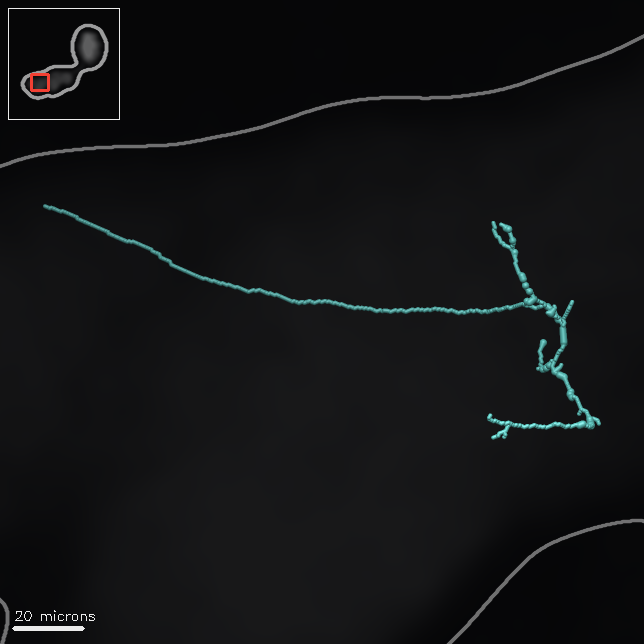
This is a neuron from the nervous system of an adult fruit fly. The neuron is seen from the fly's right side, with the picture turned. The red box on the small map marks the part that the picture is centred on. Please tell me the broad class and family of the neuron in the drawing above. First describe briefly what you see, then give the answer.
No cell body is drawn. By the scale bar it is about 160 microns wide in this view. It is a sensory neuron entering the nerve cord. Its family is called class mechanosensory proprioceptive.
